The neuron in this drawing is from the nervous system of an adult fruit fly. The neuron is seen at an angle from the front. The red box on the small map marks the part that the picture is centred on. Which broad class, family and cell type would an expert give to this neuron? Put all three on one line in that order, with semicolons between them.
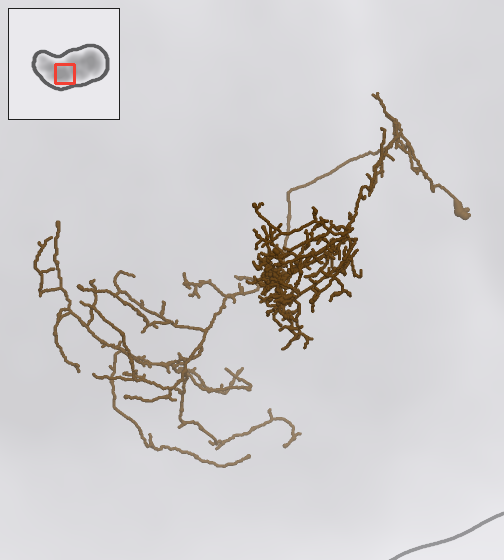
optic-lobe intrinsic neuron; LOLP; LOLP1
